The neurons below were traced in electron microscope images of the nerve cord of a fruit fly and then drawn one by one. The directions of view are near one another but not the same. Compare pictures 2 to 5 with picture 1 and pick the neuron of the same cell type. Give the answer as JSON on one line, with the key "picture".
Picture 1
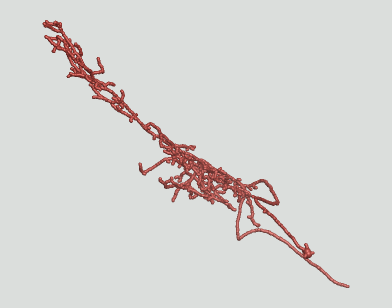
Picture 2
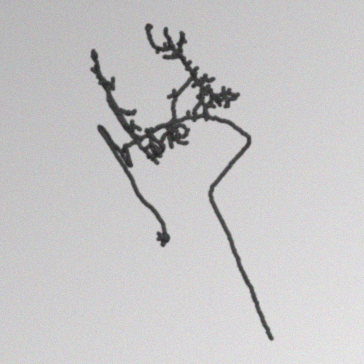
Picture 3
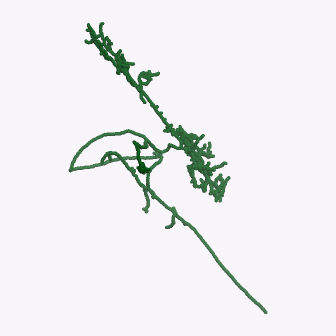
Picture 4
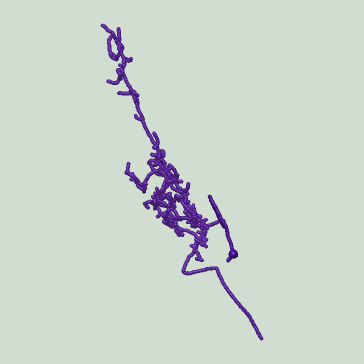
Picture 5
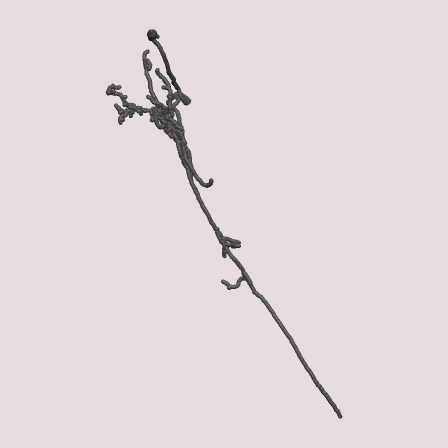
{"picture": 4}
